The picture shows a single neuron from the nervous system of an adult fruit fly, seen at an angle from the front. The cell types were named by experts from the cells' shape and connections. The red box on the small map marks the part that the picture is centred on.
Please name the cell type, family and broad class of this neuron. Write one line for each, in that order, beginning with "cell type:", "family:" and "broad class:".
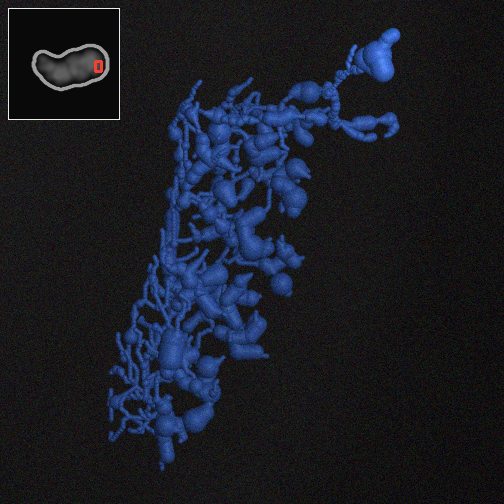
cell type: Dm4
family: Dm
broad class: optic-lobe intrinsic neuron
